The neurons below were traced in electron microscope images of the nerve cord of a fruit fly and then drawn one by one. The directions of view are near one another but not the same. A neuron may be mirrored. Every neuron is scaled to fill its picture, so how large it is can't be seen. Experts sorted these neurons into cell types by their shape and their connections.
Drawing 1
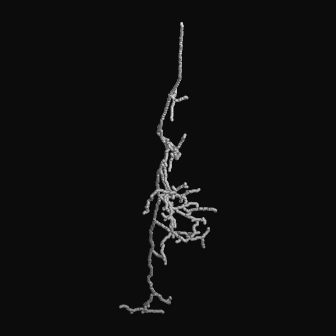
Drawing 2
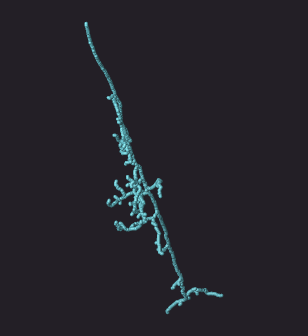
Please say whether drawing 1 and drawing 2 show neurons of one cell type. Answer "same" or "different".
same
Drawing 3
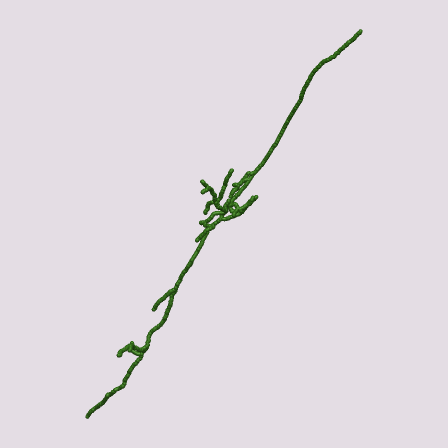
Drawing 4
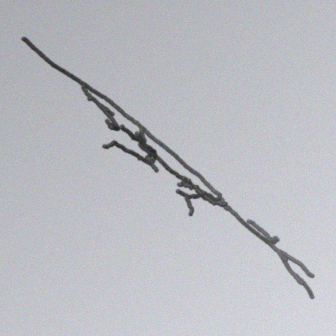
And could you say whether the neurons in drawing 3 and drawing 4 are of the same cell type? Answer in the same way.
different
